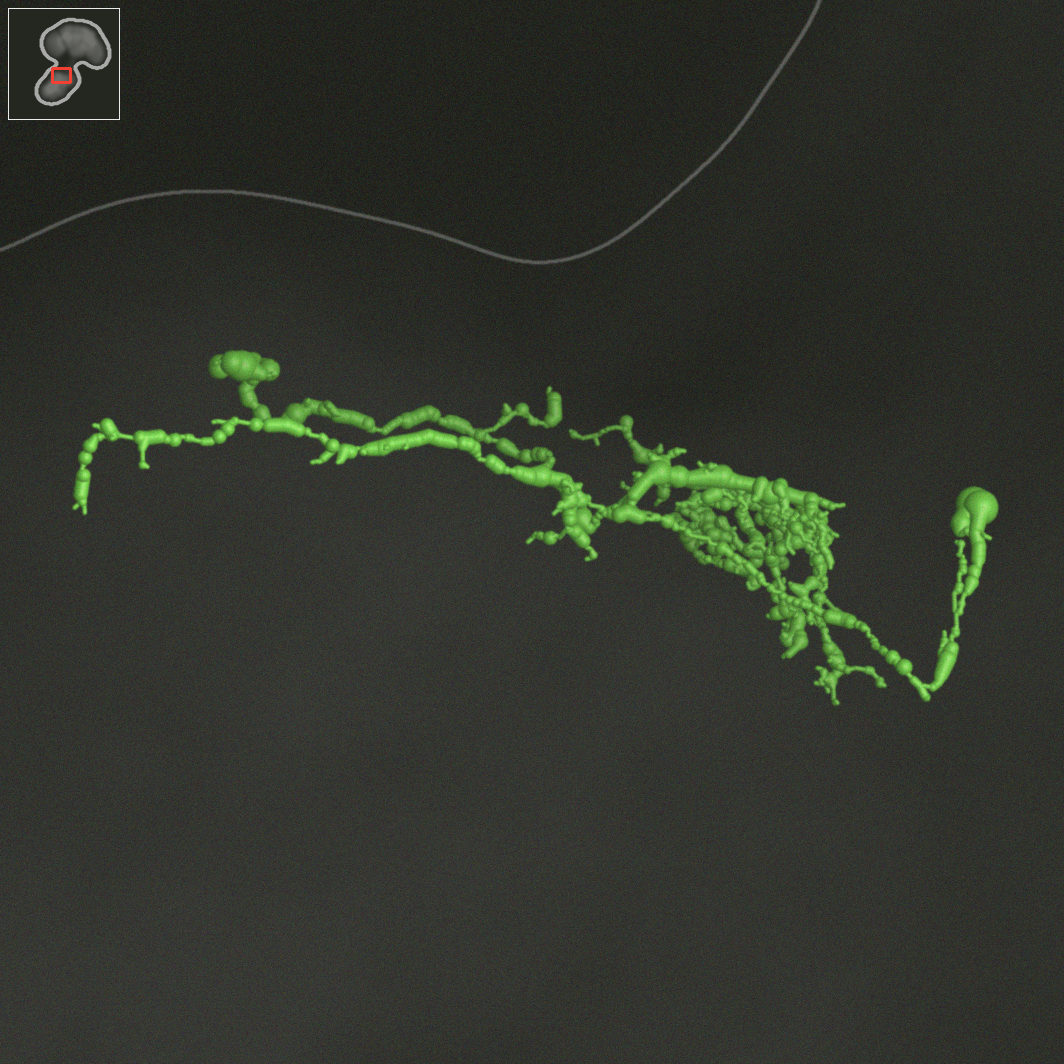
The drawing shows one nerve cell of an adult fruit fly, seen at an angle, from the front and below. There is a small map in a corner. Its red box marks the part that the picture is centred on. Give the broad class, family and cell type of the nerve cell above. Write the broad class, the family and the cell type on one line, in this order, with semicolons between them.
nerve-cord intrinsic neuron; hemilineage 11B; IN11B009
